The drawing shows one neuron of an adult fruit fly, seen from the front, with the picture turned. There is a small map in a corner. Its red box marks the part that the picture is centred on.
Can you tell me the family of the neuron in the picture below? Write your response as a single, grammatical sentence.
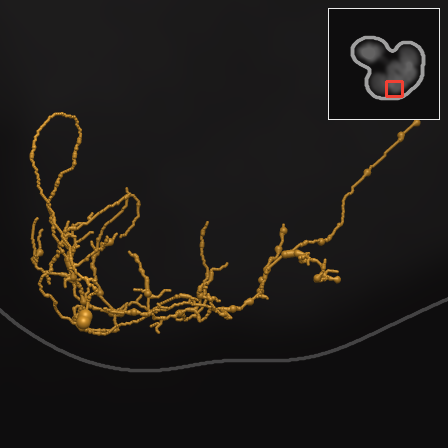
The family of the neuron is hemilineage LHl4_dorsal.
